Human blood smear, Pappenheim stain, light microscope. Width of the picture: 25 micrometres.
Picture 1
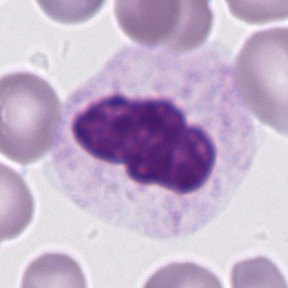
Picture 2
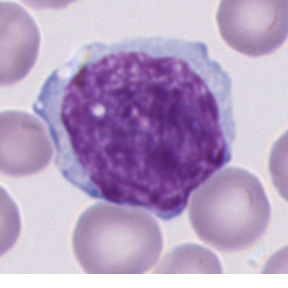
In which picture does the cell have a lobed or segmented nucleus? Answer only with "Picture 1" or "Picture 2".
Picture 1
